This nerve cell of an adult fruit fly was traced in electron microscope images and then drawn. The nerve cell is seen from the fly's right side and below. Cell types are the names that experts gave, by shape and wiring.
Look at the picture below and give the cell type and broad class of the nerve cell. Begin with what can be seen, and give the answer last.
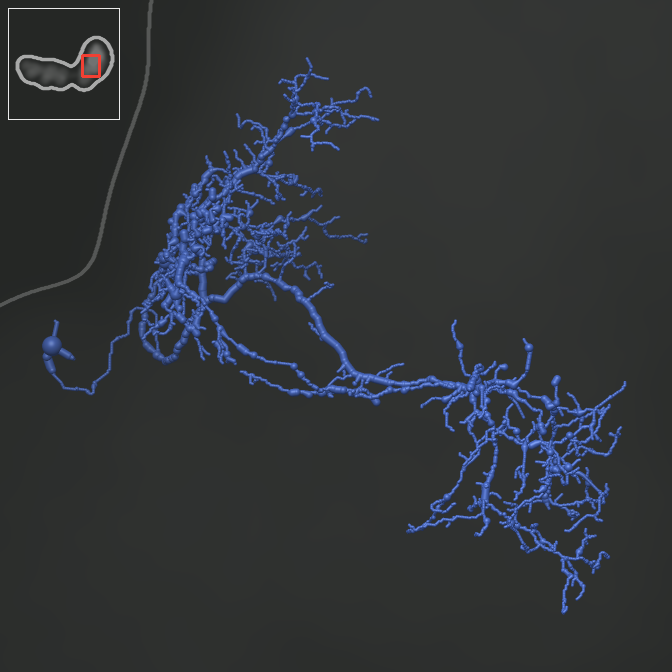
The cell body is on the left of the picture. The picture shows more than a hundred branch ends. Its cell type is PS175. This is a central-brain intrinsic neuron.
